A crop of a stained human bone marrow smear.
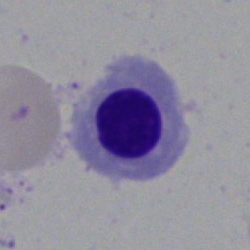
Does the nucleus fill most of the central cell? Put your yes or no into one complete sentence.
No, this cell has broad cytoplasm around its nucleus.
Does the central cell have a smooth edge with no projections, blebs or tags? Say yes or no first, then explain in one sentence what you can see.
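No. The cell outline is slightly irregular with small bumps.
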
